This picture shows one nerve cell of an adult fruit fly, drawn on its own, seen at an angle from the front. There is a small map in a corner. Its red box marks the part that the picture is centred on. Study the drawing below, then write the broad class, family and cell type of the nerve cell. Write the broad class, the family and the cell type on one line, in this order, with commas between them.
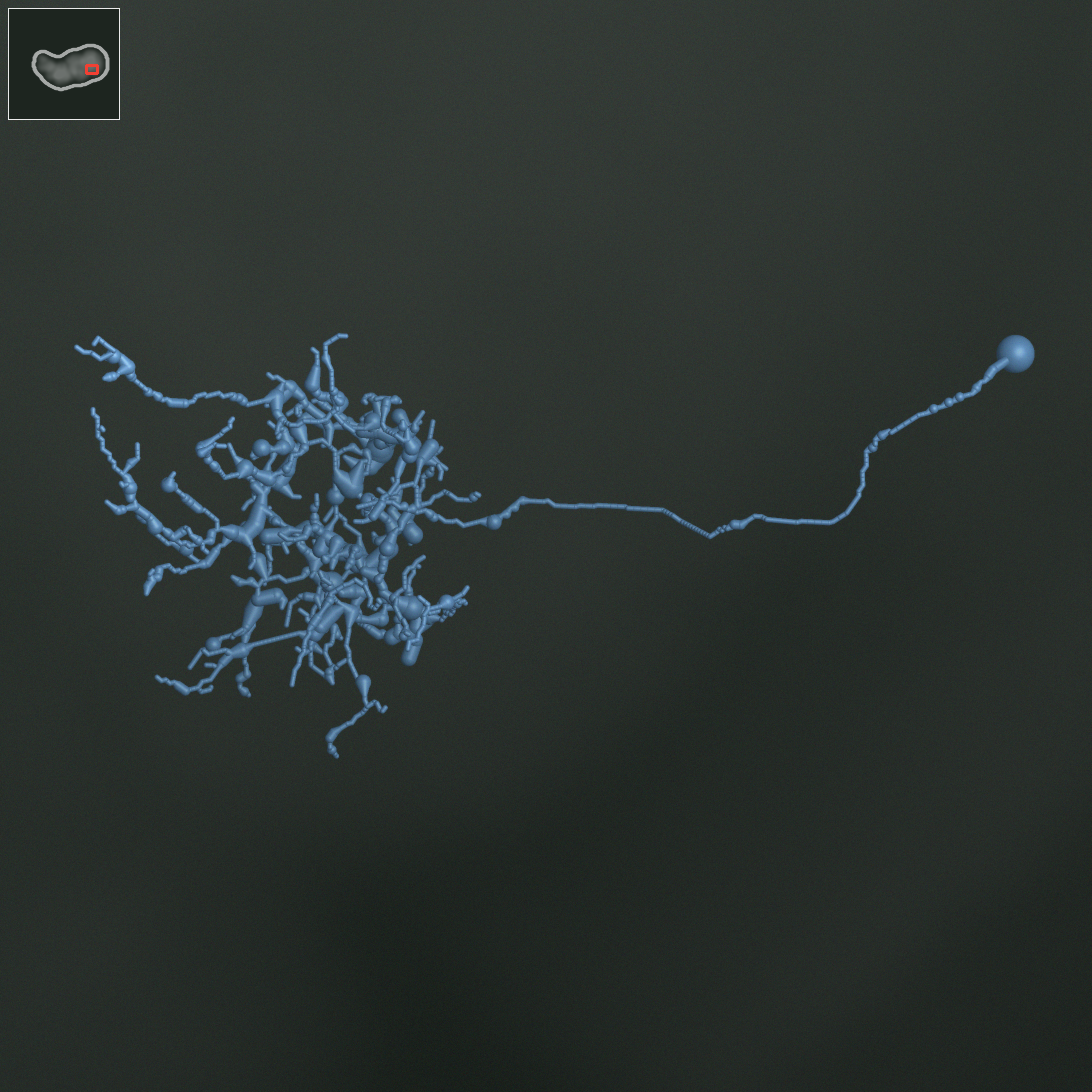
central-brain intrinsic neuron, hemilineage ALl1_dorsal, l2LN22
